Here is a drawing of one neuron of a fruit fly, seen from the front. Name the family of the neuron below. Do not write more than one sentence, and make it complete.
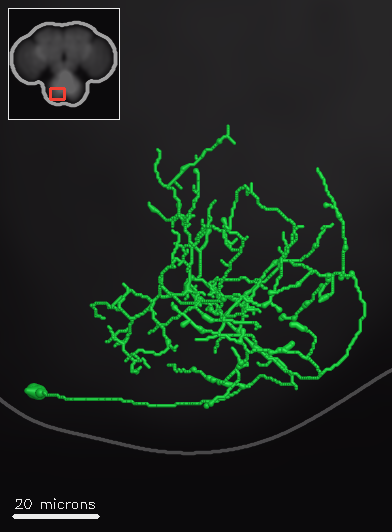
This neuron falls within the family hemilineage 01B.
